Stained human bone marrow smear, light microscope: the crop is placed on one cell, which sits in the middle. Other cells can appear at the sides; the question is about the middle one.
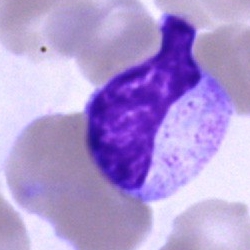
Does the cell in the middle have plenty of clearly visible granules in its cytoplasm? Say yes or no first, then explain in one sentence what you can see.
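Yes. Fine pink-purple granules are scattered through the cytoplasm.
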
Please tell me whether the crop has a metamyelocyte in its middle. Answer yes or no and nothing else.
yes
